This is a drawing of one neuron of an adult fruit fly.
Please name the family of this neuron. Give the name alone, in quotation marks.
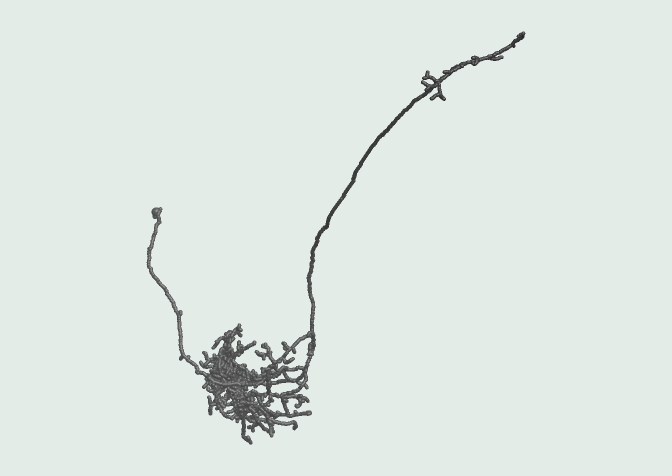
"DNge"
